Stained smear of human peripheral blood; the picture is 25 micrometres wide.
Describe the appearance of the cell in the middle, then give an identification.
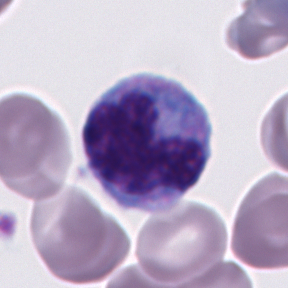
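First, the nucleus is bent into a curved band whose indentation opens toward the upper right, and it fills about 60% of the cell's area. Next, the chromatin is dark purple and coarsely clumped. Then the cytoplasm is pale greyish blue, with its widest zone at the upper right. Overall size is about 12 micrometres across. The cell is a monocyte.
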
